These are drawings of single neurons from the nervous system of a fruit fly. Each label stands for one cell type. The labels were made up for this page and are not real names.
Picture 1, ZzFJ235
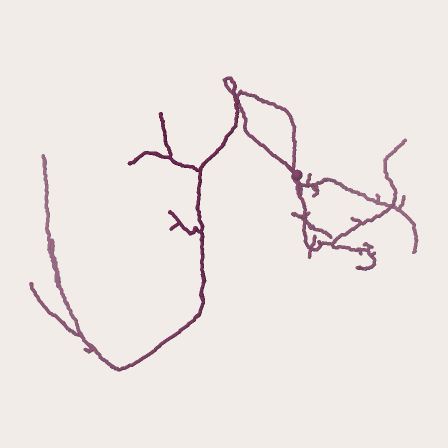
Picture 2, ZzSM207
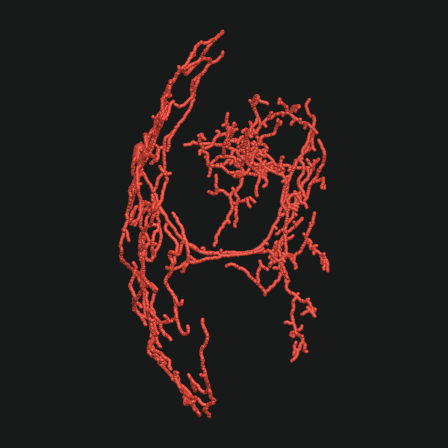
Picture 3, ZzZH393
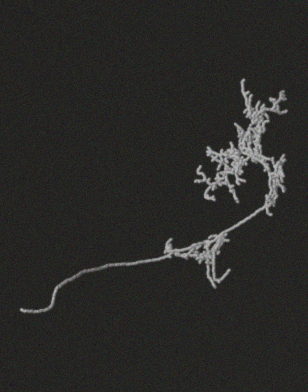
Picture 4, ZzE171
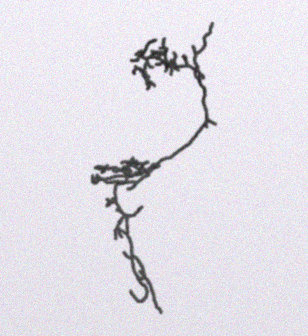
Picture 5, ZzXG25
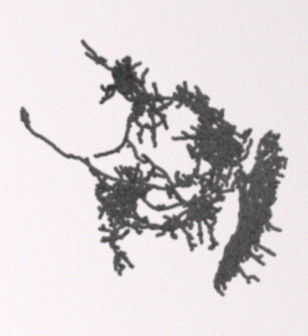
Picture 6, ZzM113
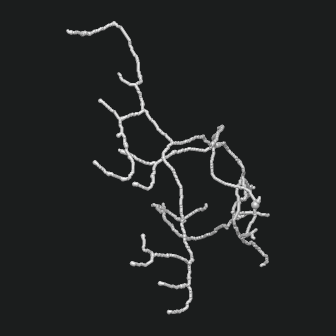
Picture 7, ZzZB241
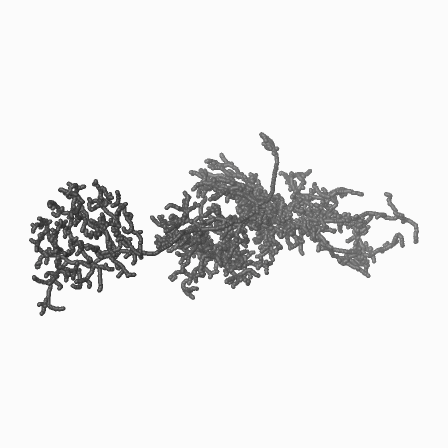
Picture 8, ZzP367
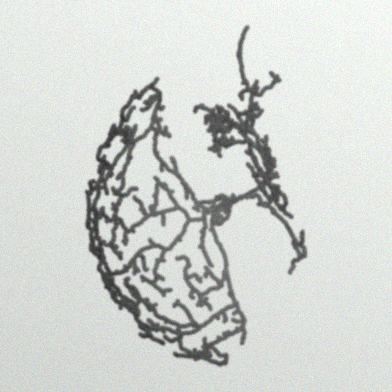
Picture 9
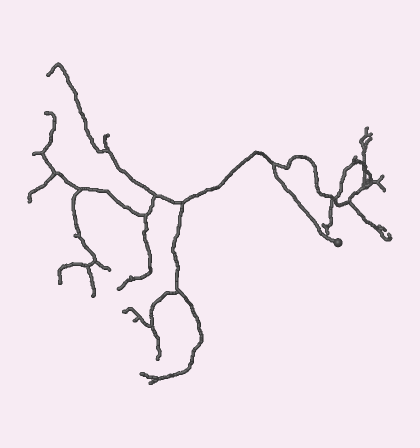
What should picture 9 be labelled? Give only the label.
ZzM113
